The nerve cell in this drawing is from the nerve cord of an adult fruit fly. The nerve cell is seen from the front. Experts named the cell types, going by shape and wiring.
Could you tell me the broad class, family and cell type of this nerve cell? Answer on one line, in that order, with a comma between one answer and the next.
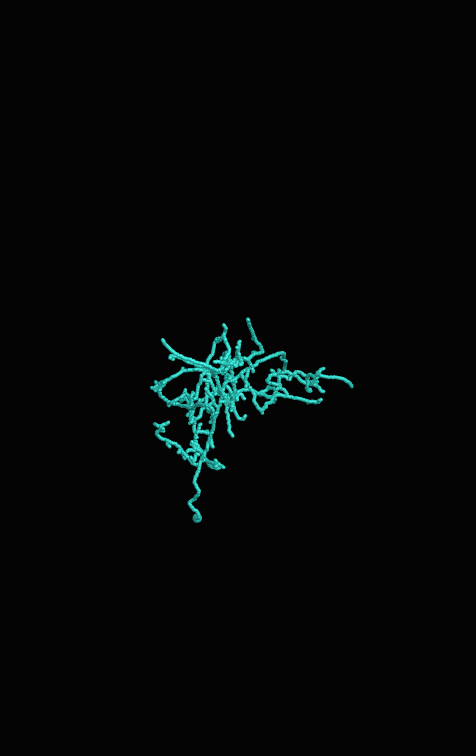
nerve-cord intrinsic neuron, hemilineage 06B, IN06B072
